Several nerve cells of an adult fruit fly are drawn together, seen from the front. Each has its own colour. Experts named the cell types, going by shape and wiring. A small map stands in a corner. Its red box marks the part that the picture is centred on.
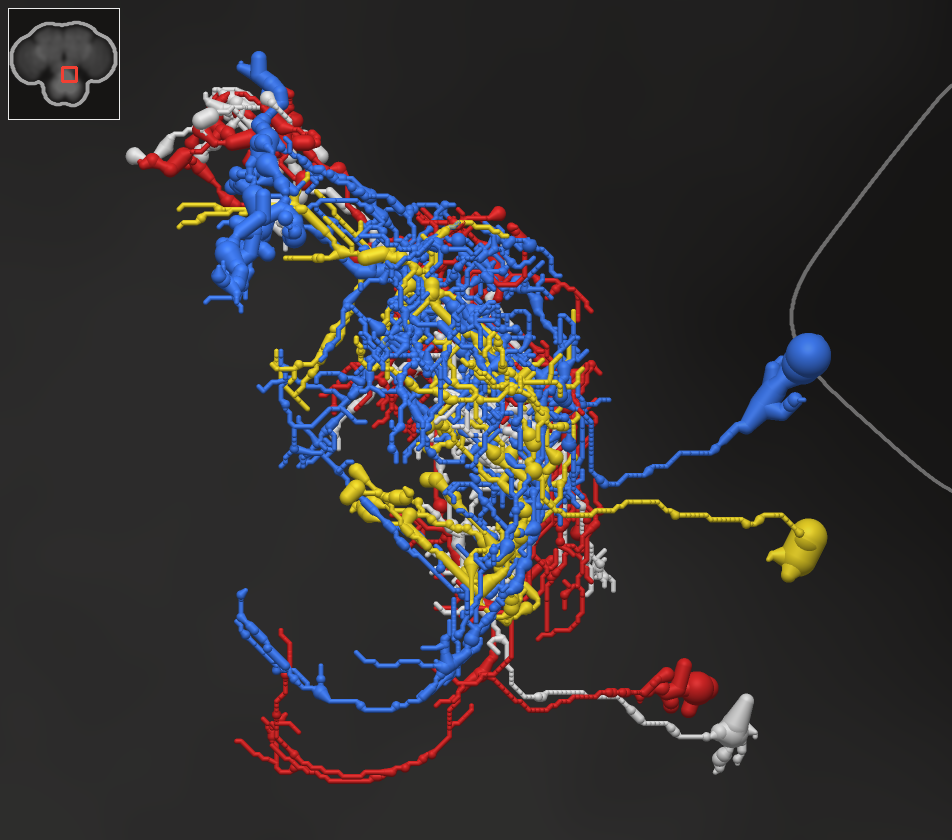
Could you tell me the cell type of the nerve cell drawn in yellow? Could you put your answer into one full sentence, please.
With respect to cell type, this nerve cell is INXXX444.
